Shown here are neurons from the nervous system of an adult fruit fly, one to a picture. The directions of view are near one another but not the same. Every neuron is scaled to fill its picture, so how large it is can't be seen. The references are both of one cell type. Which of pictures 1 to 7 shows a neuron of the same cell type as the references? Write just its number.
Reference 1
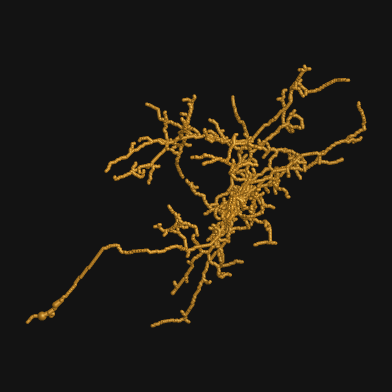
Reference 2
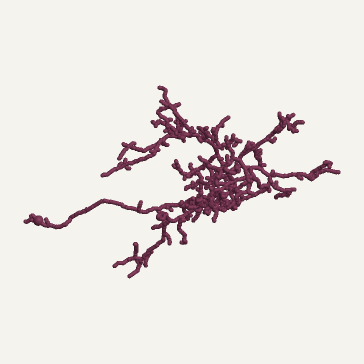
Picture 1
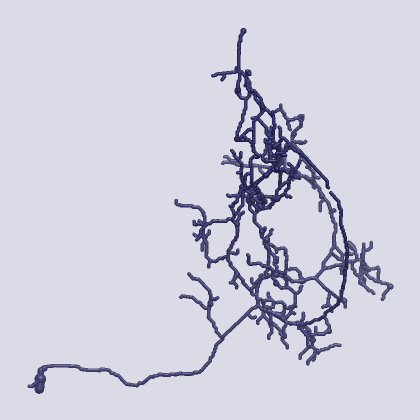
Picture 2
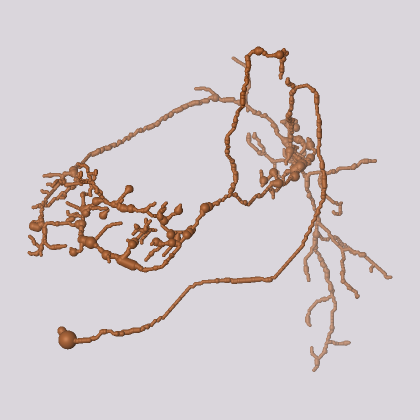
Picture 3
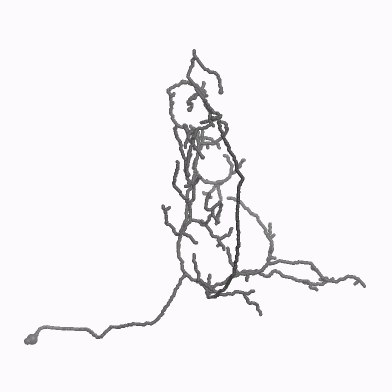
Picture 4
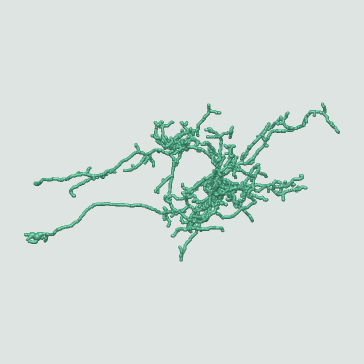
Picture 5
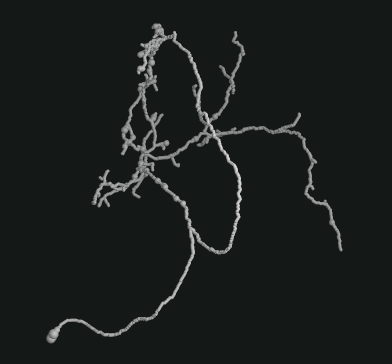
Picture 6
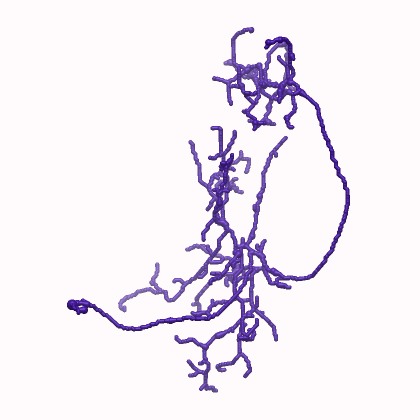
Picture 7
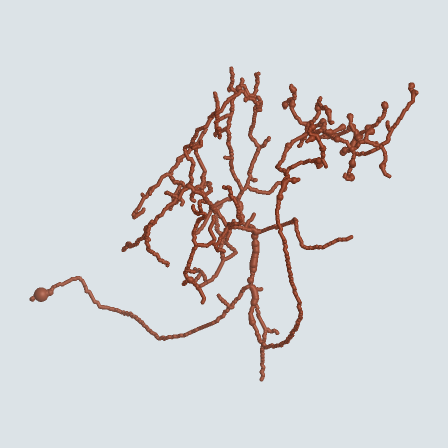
4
